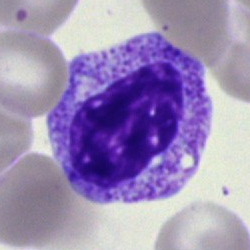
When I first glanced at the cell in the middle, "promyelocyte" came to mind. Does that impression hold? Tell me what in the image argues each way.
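Going round the edge first, the outline is irregular and slightly angular rather than smoothly round. The chromatin is dark purple and dense throughout the nucleus. A moderate rim of lilac cytoplasm surrounds the nucleus on all sides.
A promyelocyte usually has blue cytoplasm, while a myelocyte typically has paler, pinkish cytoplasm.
This rim is lilac, not blue, so the cytoplasm speaks against promyelocyte. Numerous purple granules are scattered throughout the cytoplasm.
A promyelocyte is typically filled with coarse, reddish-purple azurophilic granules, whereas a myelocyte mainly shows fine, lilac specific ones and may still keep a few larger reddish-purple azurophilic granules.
Since both kinds carry granules, their presence alone could fit either name. Weighing it all, promyelocyte doesn't fit; this cell is a myelocyte.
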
